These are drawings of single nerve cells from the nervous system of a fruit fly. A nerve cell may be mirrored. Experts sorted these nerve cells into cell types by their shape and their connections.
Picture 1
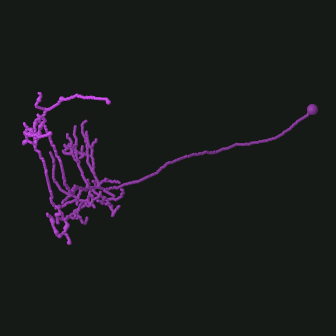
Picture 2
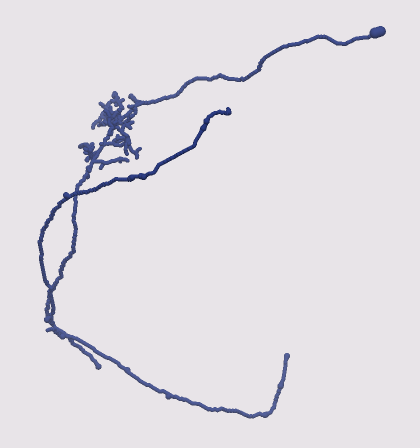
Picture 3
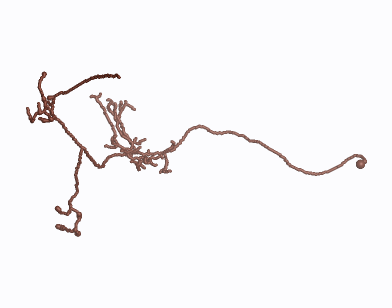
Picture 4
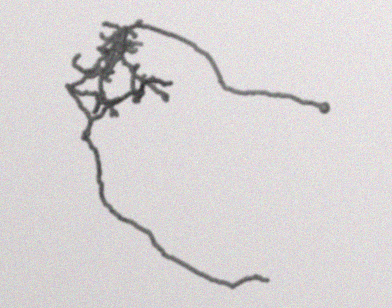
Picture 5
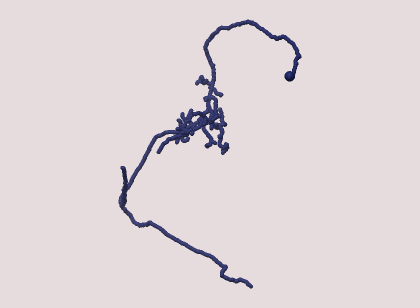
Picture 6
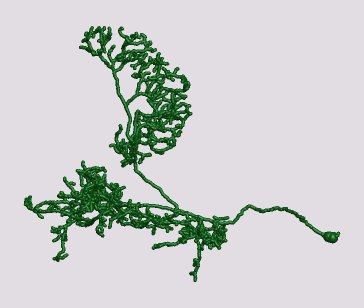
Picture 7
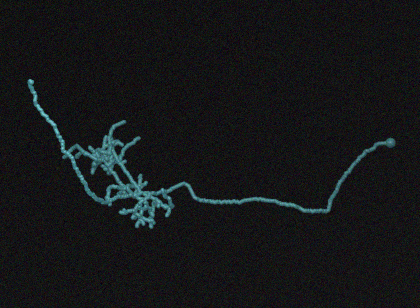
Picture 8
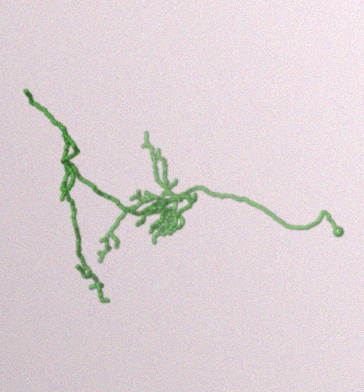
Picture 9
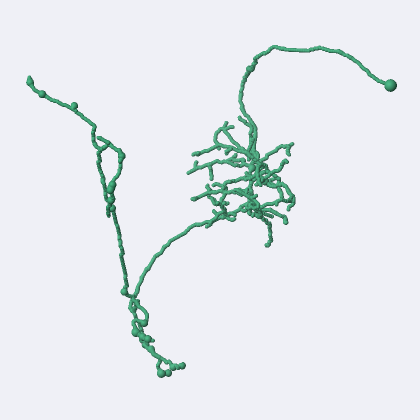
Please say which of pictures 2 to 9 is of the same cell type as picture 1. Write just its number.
3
